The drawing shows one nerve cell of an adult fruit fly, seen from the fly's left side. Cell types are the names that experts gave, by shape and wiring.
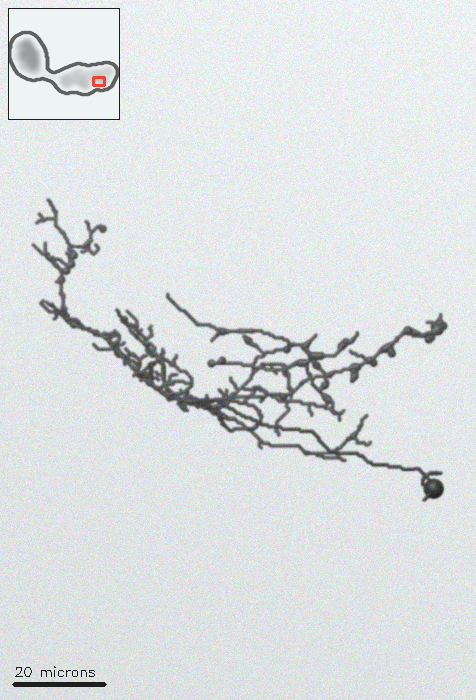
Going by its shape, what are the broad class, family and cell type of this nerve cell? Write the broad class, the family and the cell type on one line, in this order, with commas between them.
nerve-cord intrinsic neuron, hemilineage 14A, IN14A076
